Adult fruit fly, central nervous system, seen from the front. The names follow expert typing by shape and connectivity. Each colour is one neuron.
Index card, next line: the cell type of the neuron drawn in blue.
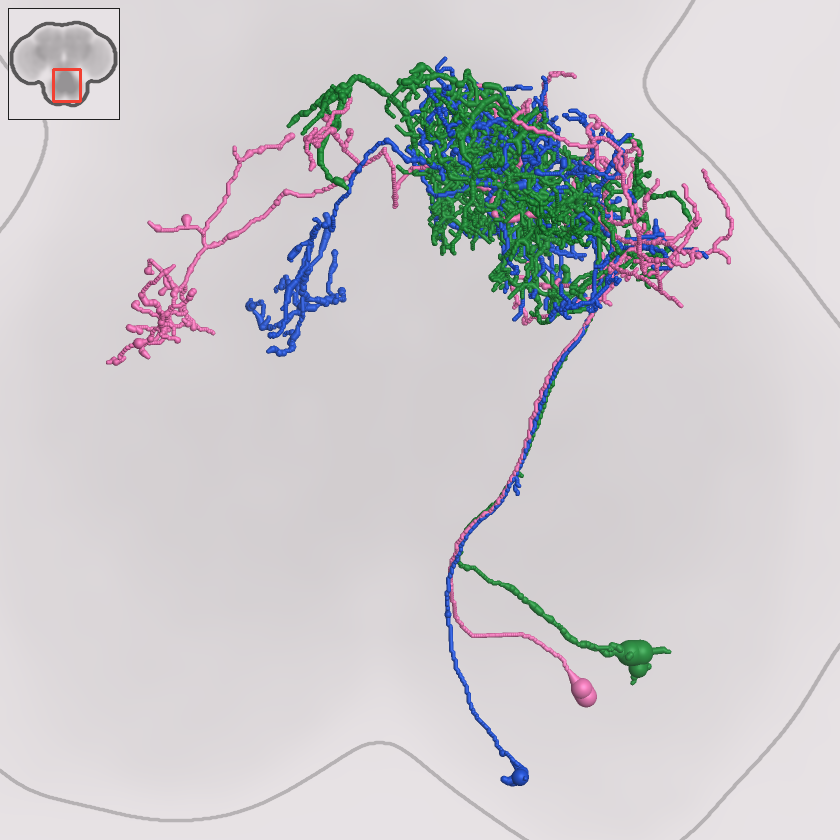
IN06A013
